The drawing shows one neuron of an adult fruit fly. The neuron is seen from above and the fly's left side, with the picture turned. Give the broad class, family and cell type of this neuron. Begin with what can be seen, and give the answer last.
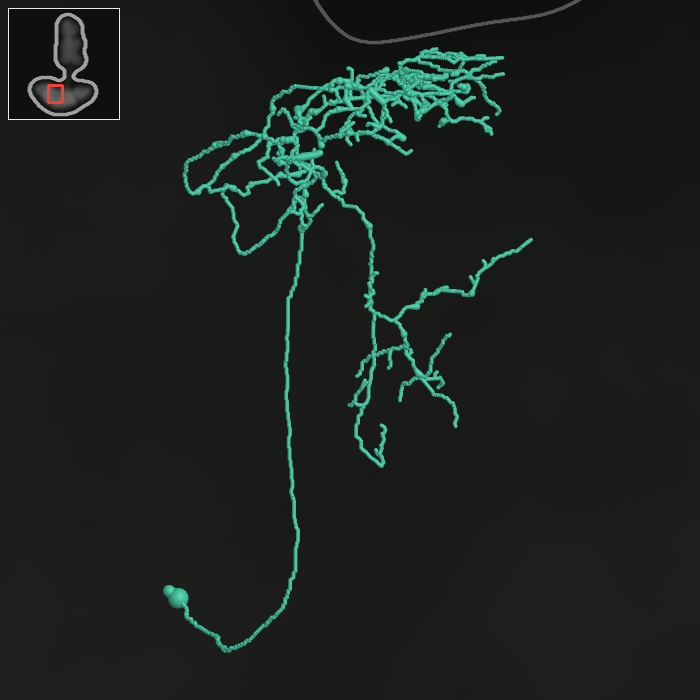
It is in the brain and does not reach the nerve cord. The cell body can be seen at the lower left of the picture. Dozens of branch ends can be seen. This is a central-brain intrinsic neuron. The family is hemilineage WEDa2. It is of cell type PS054.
